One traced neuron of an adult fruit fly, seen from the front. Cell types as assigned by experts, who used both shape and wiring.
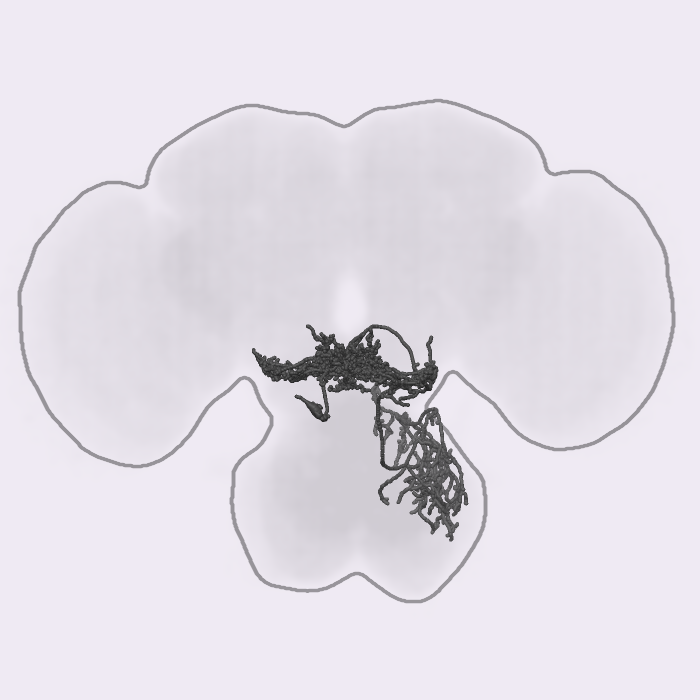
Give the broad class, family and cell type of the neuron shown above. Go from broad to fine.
descending neuron; hemilineage MX3; DNg74_b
